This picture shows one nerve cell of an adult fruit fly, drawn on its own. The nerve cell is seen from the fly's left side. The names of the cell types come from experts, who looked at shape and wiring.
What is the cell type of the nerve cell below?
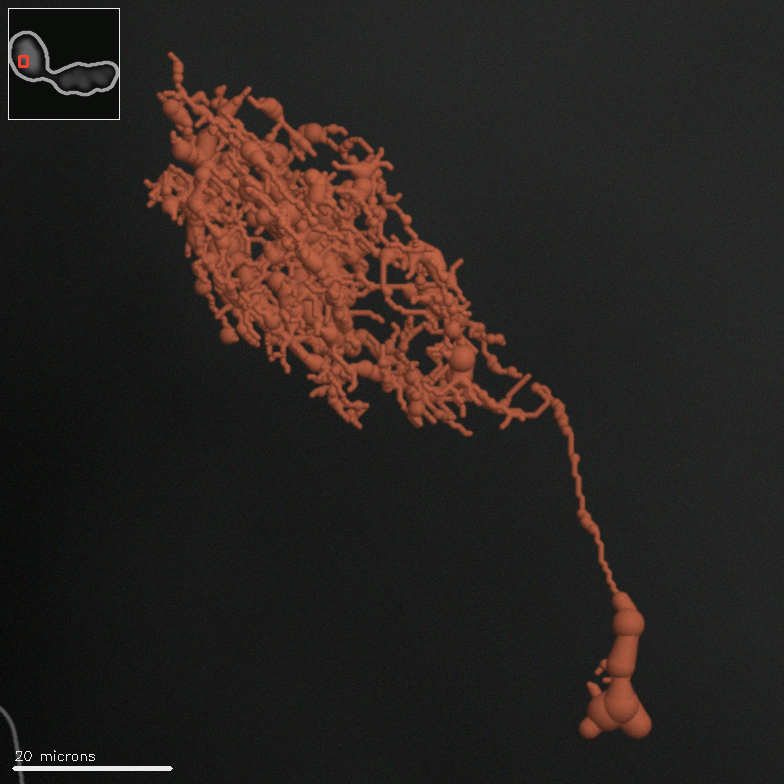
AVLP352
